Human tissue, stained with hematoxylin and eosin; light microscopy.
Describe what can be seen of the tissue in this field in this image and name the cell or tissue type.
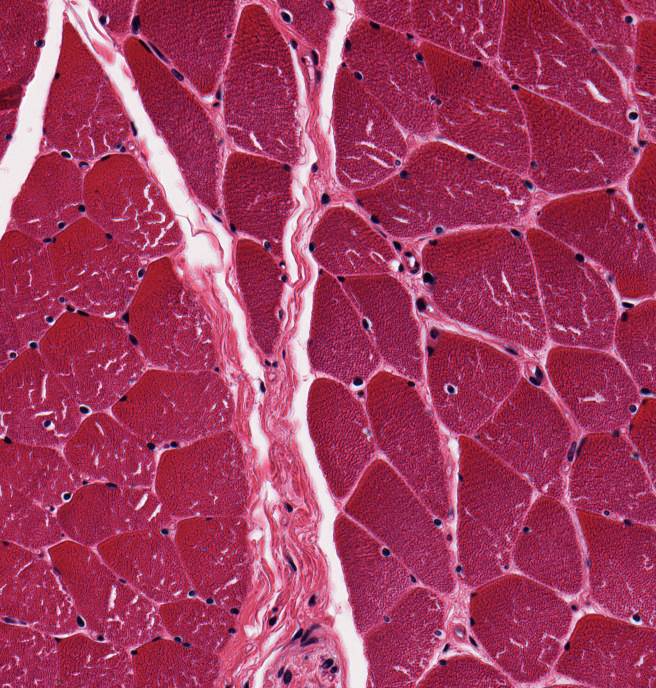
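Fibres polygonal, closely fitted against one another. Small dark nuclei at fibre edges, not centres. Cytoplasm deep red, finely stippled. Between neighbouring fibres within each fascicle, only a thin pink layer of connective tissue. Tissue: skeletal muscle.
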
